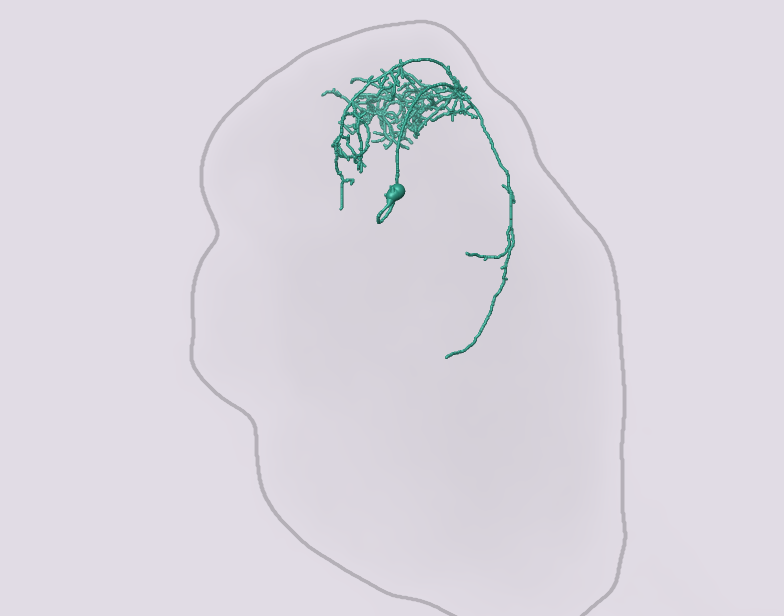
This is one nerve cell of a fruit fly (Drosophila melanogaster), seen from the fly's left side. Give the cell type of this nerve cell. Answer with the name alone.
LNd_b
